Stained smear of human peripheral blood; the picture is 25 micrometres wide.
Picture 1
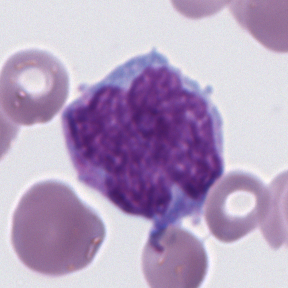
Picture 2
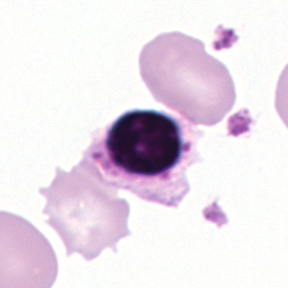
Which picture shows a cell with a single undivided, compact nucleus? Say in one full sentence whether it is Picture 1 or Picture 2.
There is a single compact round, oval or kidney-shaped nucleus in the cell of Picture 2.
